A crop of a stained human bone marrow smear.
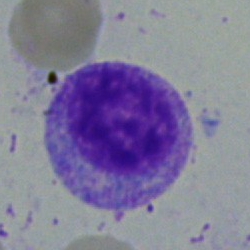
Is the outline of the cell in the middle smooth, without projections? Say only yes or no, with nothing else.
Yes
